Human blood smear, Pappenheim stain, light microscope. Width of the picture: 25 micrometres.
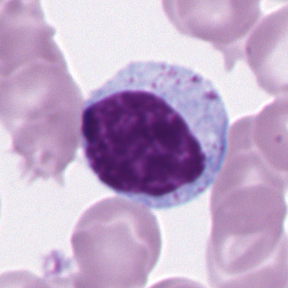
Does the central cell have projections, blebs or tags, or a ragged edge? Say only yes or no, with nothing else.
No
